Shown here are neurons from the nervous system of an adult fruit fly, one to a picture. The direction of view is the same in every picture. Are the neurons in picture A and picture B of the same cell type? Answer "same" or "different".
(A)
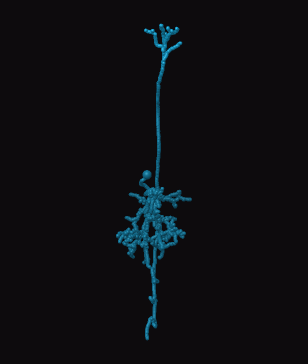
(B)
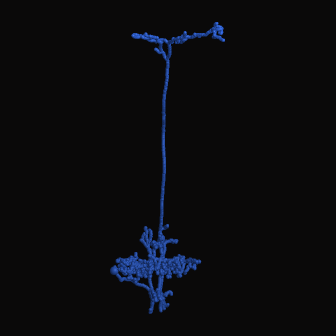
same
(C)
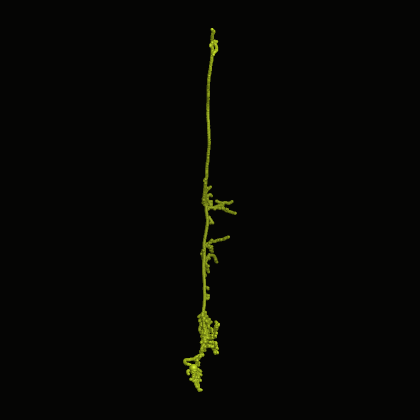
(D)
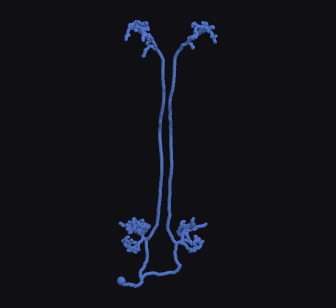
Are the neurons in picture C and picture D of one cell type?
different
